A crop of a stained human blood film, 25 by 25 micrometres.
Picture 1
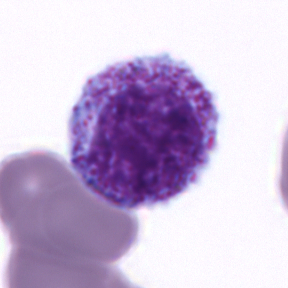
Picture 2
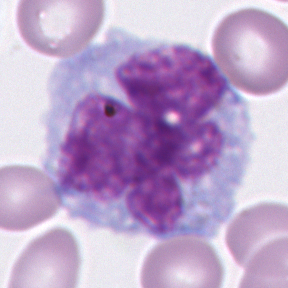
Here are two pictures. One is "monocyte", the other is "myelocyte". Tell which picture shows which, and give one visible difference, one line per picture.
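In picture 1 we see a myelocyte: Many small reddish-purple granules crowd the whole cell.
In picture 2 we see a monocyte: No distinct granules are seen in the cytoplasm.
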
